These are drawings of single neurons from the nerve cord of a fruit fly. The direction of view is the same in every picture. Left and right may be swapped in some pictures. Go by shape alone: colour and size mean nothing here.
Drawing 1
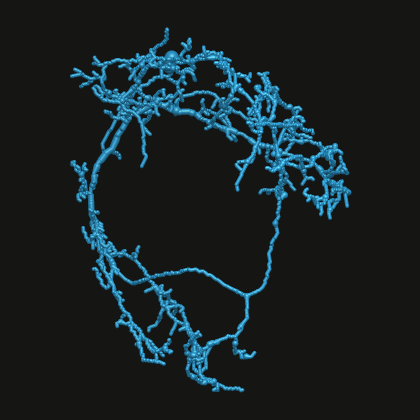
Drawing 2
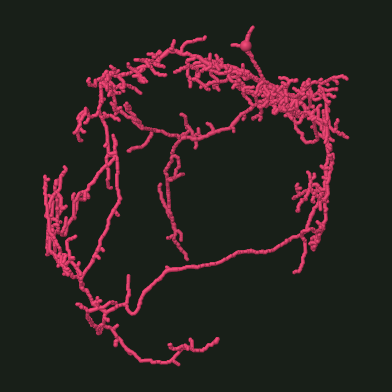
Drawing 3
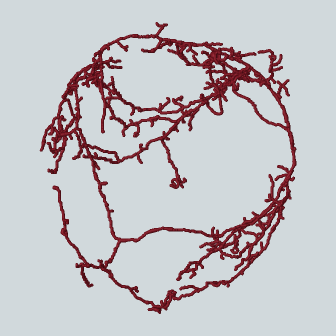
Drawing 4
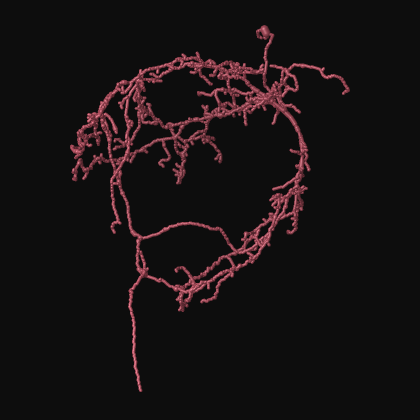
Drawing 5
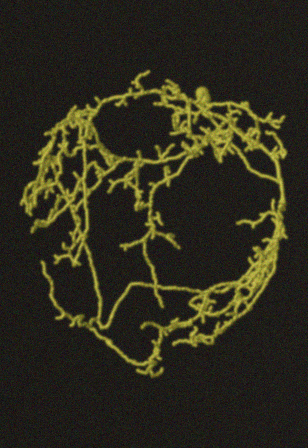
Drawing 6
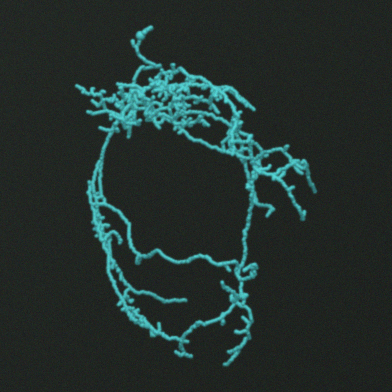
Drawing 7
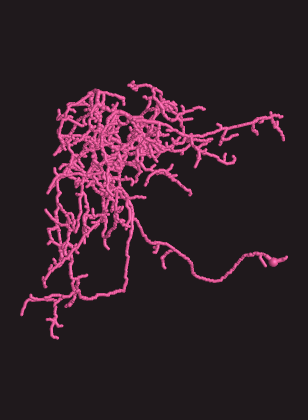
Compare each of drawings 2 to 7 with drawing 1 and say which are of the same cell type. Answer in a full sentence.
Drawing 2, drawing 3, drawing 4, drawing 5 and drawing 6 are of the same cell type.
